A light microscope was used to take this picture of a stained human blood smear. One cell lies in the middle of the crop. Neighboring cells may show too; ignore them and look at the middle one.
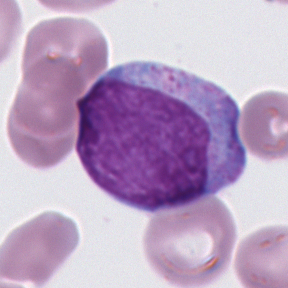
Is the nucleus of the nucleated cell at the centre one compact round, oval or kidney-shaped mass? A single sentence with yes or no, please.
Yes, in this cell the nucleus forms one compact round, oval or kidney-shaped piece.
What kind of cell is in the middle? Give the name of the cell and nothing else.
atypical promyelocyte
